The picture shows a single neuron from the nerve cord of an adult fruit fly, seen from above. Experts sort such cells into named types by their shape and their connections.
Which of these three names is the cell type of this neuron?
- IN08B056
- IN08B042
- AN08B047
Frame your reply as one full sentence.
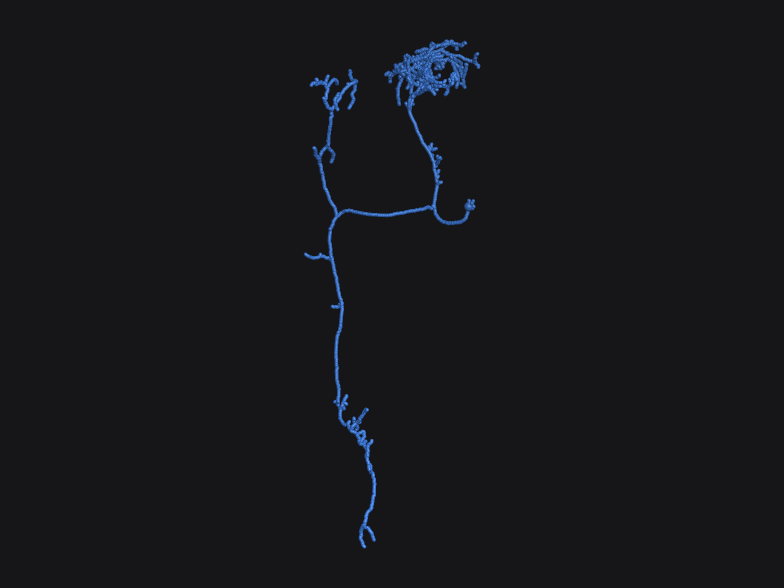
This neuron has been assigned cell type IN08B042.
